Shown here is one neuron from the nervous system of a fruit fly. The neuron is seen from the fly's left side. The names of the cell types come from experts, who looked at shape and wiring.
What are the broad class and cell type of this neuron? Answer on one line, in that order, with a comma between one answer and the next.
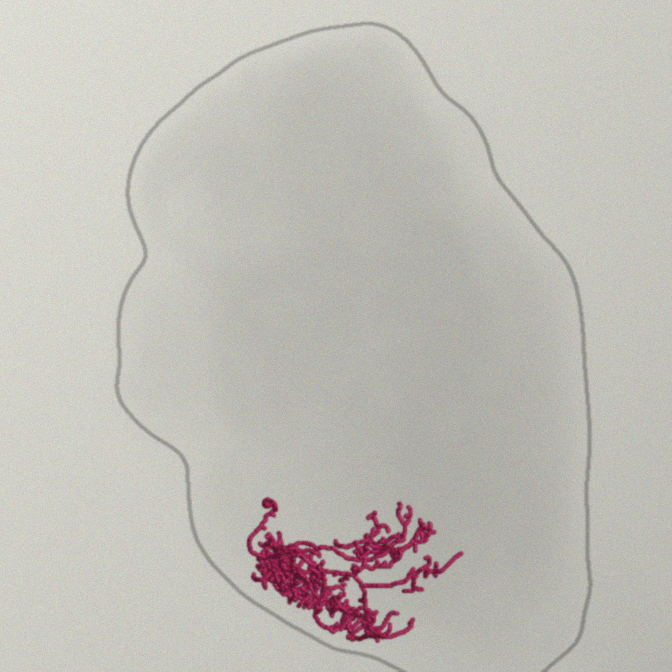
central-brain intrinsic neuron, GNG118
